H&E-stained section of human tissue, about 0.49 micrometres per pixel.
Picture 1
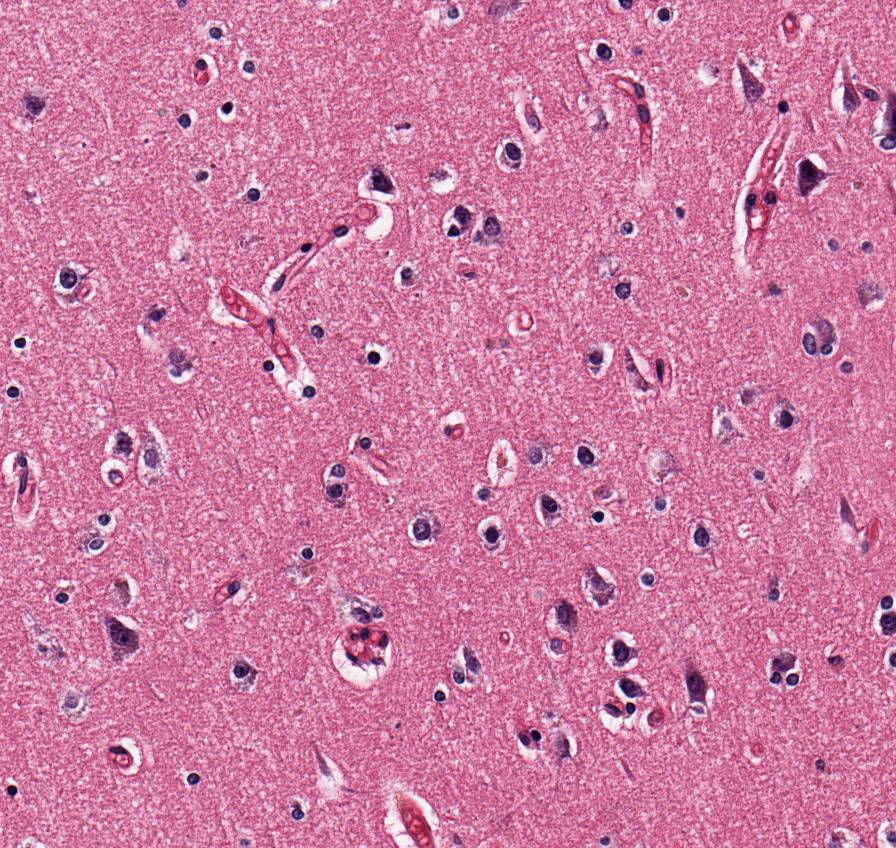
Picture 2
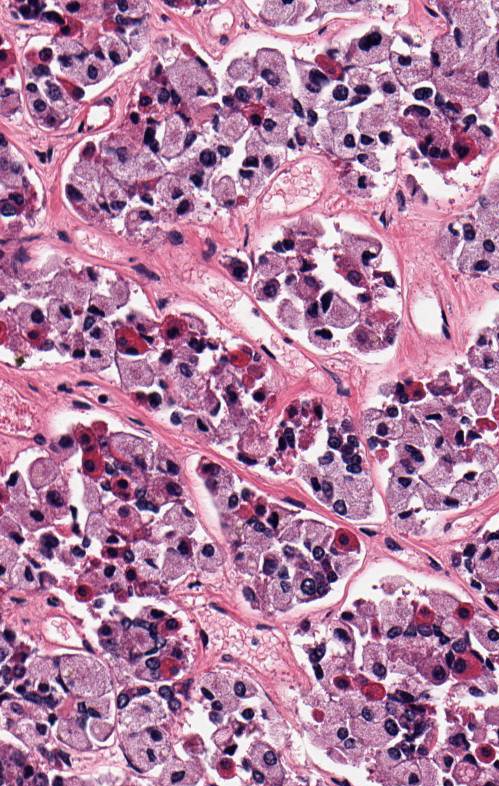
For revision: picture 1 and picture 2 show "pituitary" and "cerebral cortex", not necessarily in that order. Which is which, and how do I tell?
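In picture 1 is the cerebral cortex; in picture 2, the pituitary. Background: picture 1 is a fine, granular-fibrillary pink neuropil throughout, with cells scattered singly, whereas in picture 2 thin pink fibrous septa cross the whole field and separate the cells into rounded nests and cords. Cells of picture 1: scattered neurons with triangular cell bodies and purplish cytoplasm, as at the left edge of the lower half, while small, round, dark glial nuclei are the most numerous nuclei.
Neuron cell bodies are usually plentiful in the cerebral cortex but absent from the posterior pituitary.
Cells of picture 2: most have pale grey-purple, finely granular cytoplasm, a minority with bright red eosinophilic cytoplasm lie singly and in small clusters through the nests, and the nuclei are mostly round, dark and one to each cell. Vessels: several thin-walled capillaries holding red blood cells run obliquely through the upper half of picture 1.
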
